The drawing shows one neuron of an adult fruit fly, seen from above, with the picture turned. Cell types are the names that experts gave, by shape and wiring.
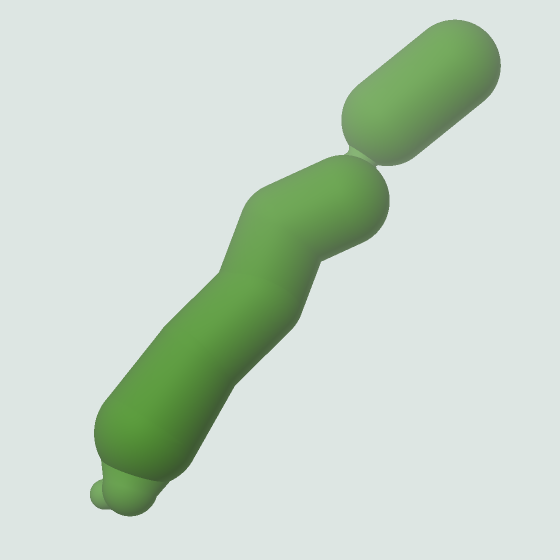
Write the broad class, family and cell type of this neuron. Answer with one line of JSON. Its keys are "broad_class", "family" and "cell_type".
{"broad_class": "photoreceptor or other optic-lobe sensory neuron", "family": "class visual", "cell_type": "R1-R6"}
